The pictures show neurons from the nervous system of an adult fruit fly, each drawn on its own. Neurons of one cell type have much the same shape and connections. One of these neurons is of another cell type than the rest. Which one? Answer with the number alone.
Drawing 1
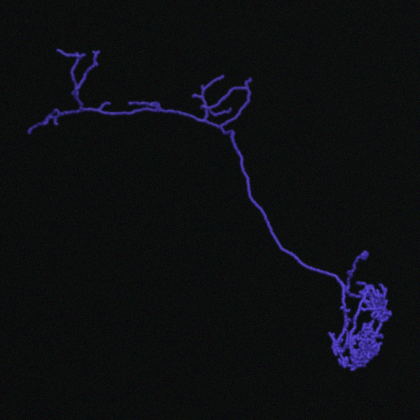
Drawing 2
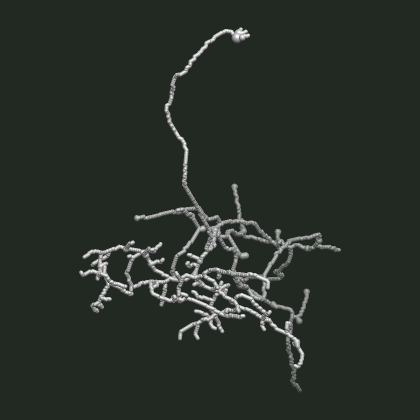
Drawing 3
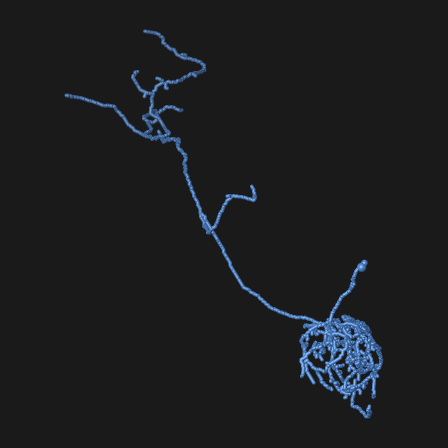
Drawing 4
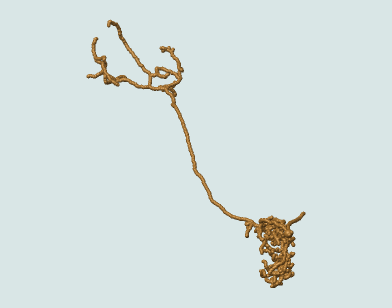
2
